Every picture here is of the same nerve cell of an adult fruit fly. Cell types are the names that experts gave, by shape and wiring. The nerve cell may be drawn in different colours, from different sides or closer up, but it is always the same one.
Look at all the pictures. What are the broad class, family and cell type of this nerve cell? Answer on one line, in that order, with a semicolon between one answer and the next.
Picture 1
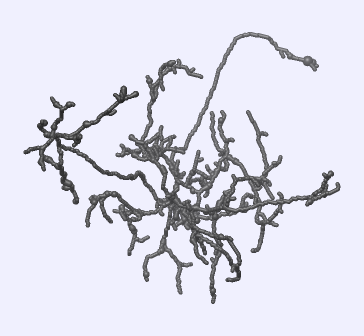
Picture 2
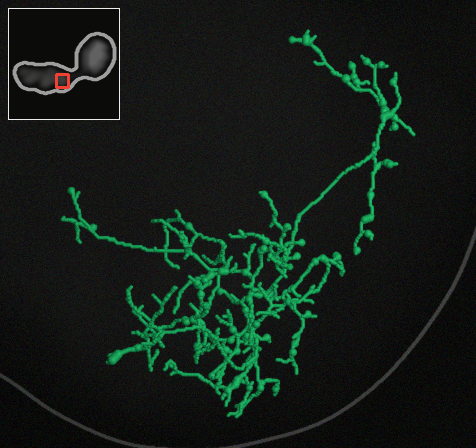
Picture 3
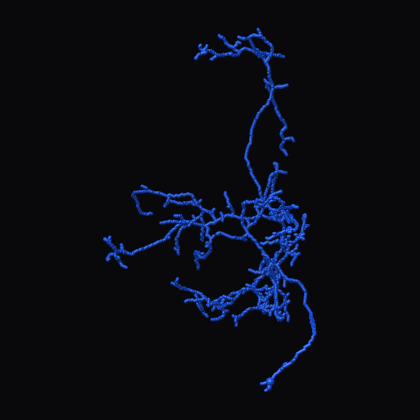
nerve-cord intrinsic neuron; hemilineage 13B; IN13B069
